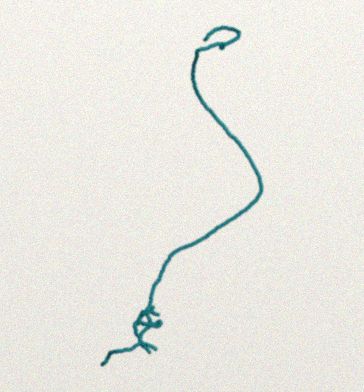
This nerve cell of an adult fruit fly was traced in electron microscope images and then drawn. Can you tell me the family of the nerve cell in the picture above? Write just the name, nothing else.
class olfactory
